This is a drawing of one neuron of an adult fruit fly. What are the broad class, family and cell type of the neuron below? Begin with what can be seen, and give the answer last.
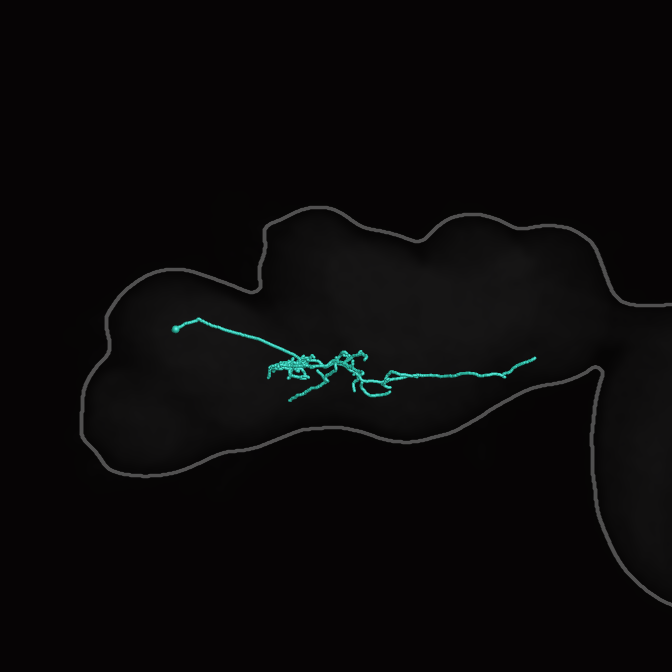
Its cell body lies on the left of the picture. In this view it is more than twice as wide as it is tall. This is a nerve-cord intrinsic neuron. The family is hemilineage 08B. It is of cell type IN08B091.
